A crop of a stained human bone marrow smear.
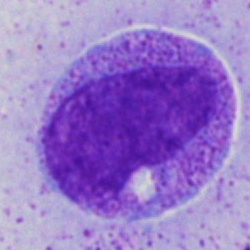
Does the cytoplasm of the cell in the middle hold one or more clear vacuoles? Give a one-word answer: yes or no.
Yes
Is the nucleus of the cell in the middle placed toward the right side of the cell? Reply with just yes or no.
No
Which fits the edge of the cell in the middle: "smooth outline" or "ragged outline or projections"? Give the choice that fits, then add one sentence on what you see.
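Smooth outline. The cell outline is round and smooth.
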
